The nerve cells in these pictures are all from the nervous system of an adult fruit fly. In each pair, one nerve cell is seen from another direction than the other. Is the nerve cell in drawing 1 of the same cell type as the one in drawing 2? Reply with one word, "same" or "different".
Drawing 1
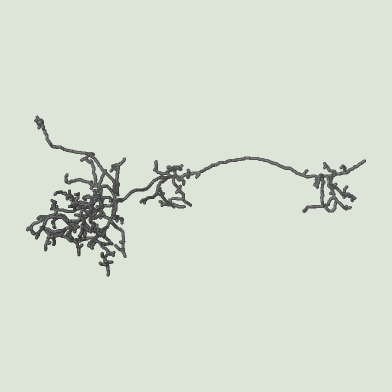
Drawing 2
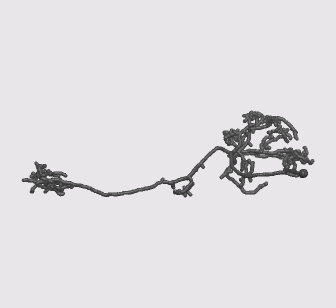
same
